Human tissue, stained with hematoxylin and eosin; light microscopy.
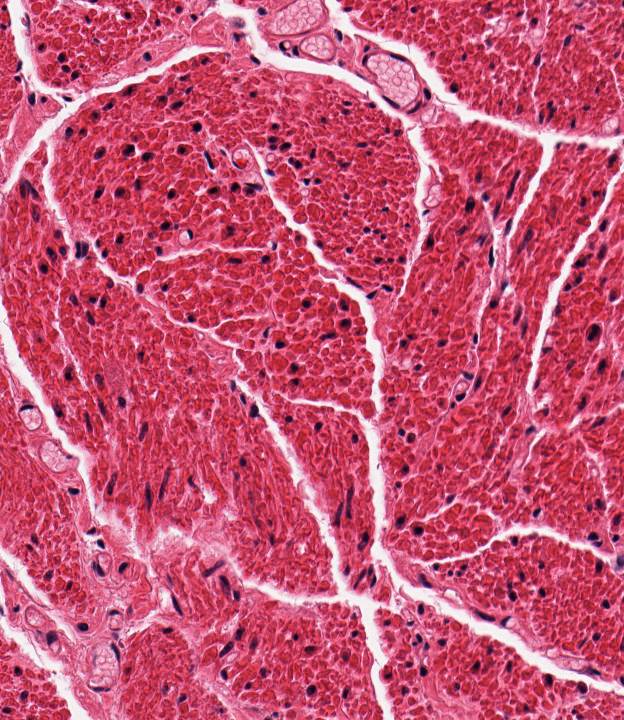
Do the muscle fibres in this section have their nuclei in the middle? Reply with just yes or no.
Yes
